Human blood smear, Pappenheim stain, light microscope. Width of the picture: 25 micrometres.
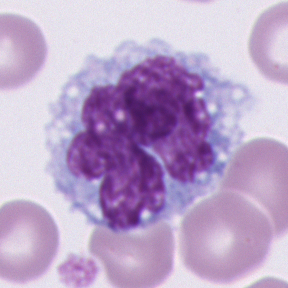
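Monocyte in a stained smear of human peripheral blood under the light microscope. The nucleated cell at the centre has an irregular outline with a finely ruffled edge. No nucleoli are visible in its nucleus. The cytoplasm is pale greyish-blue, with small clear vacuoles scattered through it.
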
